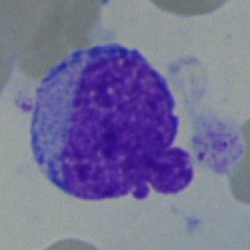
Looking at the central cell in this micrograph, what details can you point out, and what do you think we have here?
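Roughly round in outline, this cell has a nucleus filling its right part, leaving the cytoplasm on the left. The chromatin is dark purple and clumped, broken by small pale gaps. The pale blue-grey cytoplasm shows a deeper blue rim at the cell edge. This is a blast.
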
